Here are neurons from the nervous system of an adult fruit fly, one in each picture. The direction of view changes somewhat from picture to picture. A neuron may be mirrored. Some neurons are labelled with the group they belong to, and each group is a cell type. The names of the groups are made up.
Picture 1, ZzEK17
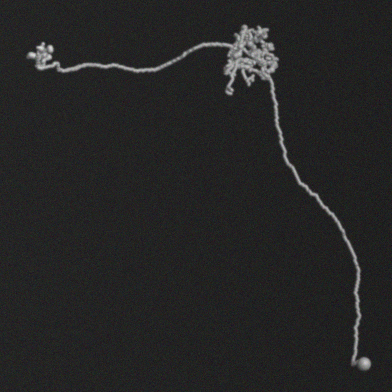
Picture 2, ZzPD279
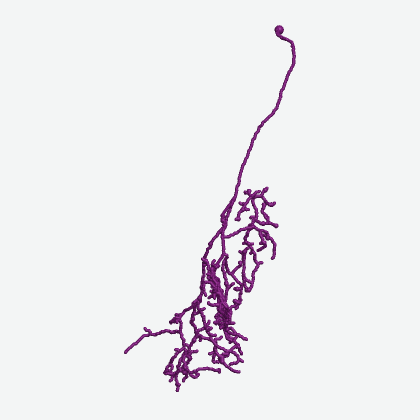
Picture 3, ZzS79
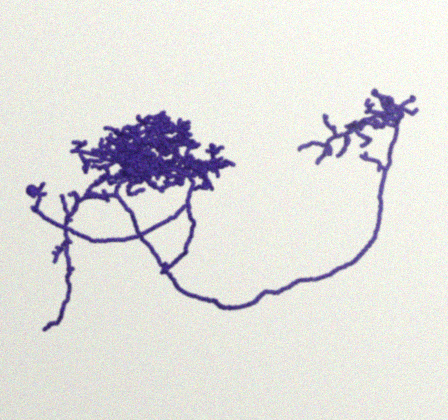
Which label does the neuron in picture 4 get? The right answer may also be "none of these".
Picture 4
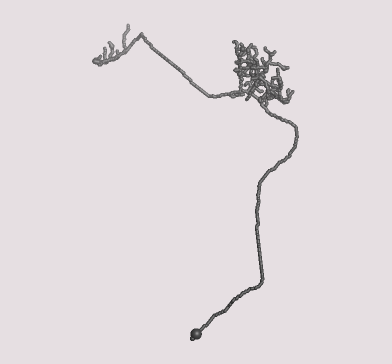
ZzEK17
